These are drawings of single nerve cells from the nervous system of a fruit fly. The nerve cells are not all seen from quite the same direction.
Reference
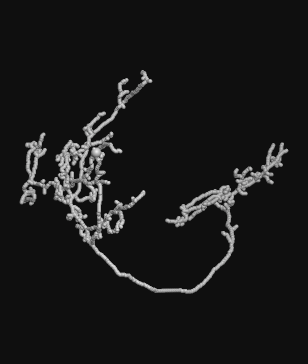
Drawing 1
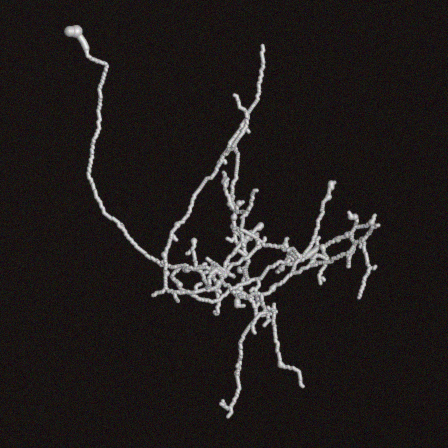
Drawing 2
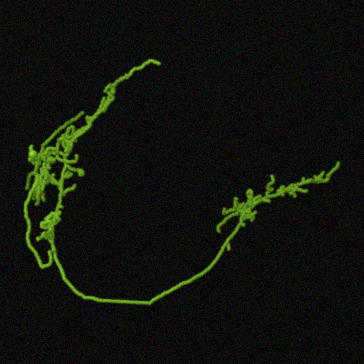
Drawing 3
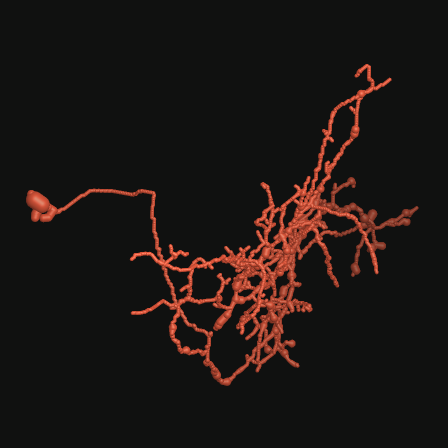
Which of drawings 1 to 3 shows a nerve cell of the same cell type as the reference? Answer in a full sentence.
Drawing 2 shows a nerve cell of the same cell type.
